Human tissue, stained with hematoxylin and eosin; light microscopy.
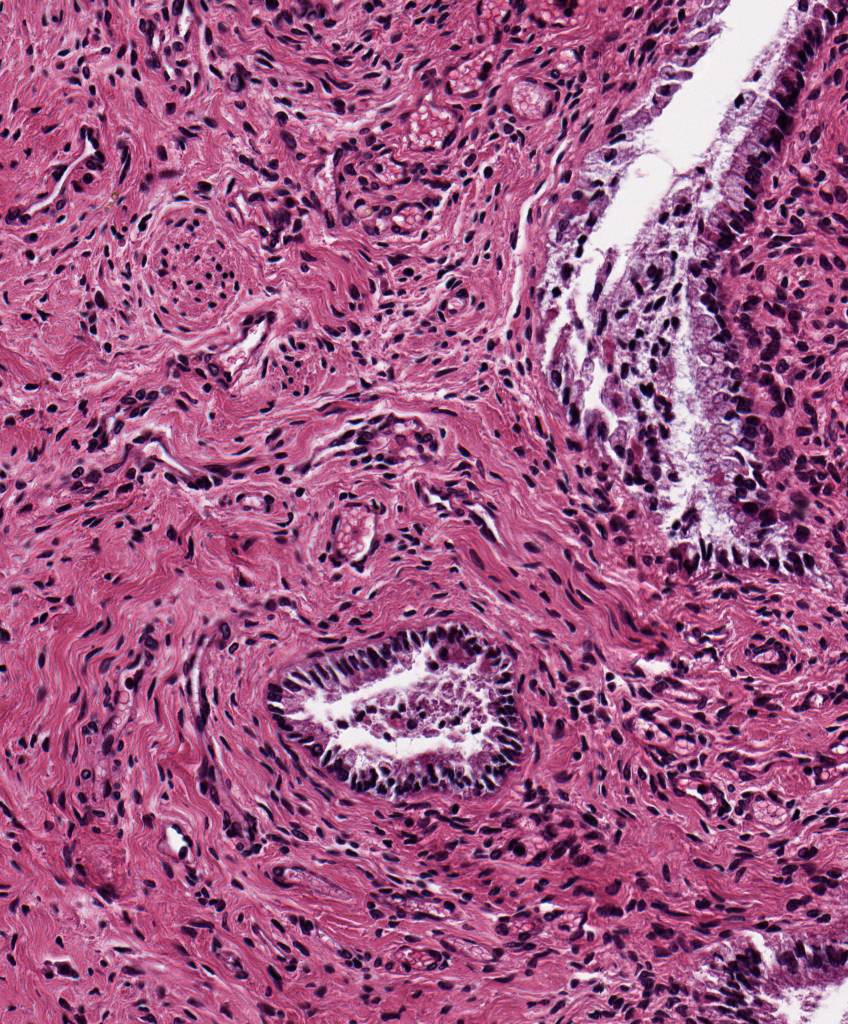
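endocervix: dense stroma of spindle cells and wavy pink collagen fills most of the field, and I find epithelium only in the lower centre and along the right edge. At upper right, a strip of columnar epithelium runs diagonally beside an empty white cleft. Around the lower-centre gland, spindle cells and collagen fibres wrap concentrically. Upper left, I see a round whorl of concentrically arranged spindle cells.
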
